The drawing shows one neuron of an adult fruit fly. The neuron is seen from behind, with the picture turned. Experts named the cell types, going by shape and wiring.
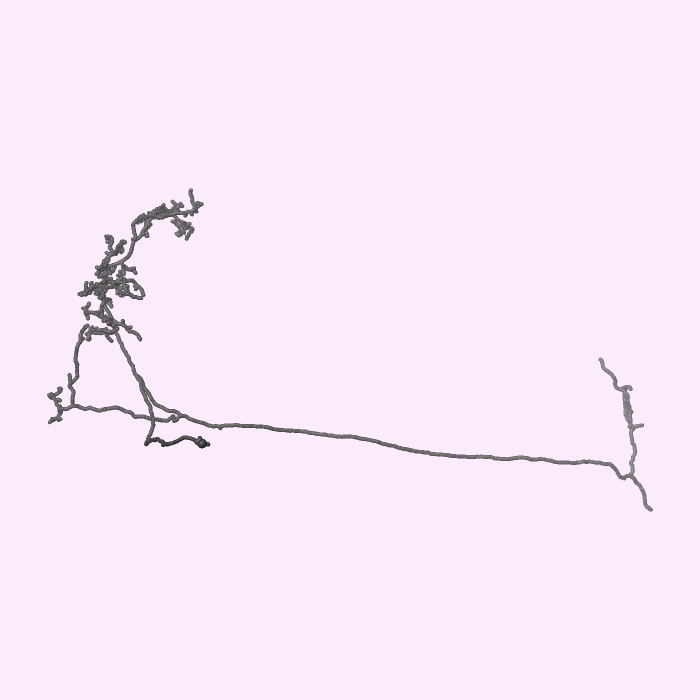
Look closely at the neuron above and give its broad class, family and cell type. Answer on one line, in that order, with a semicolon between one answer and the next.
central-brain intrinsic neuron; hemilineage VLPl&p2_posterior; WED118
